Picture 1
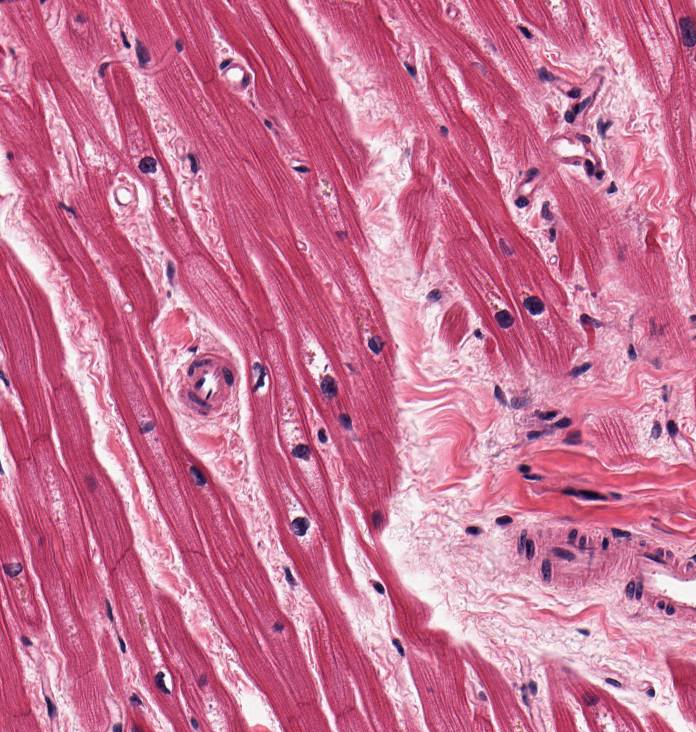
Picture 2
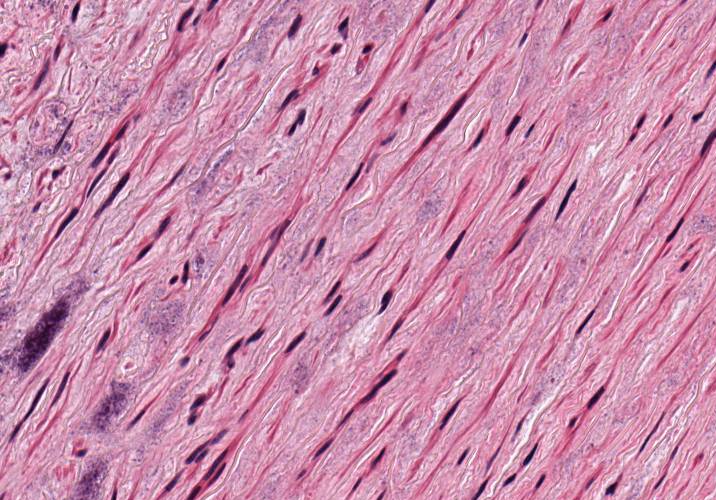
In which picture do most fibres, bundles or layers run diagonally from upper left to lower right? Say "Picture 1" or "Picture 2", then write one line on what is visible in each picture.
Picture 1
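Picture 1: Across the left and middle of the field, long muscle fibres run in parallel diagonally from upper left to lower right.
Picture 2: Elongated cells and fibres run in parallel, diagonally from lower left to upper right across the whole field.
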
